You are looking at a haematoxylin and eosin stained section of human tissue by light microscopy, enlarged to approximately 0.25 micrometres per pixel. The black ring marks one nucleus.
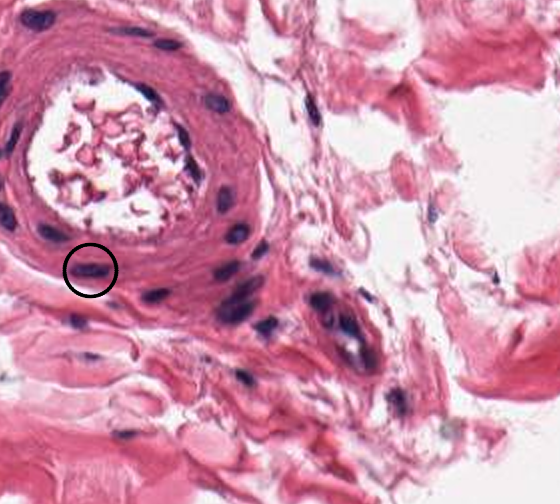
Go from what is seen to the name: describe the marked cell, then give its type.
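The nucleus is elongated with blunt ends, and its long axis runs along the curve of the vessel wall. The nucleus is dark and evenly stained, and it is about the same size as the other elongated nuclei in the wall. The cytoplasm around the nucleus is pink and blends into the neighbouring pink layers without a clear outline. It is a smooth muscle cell.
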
